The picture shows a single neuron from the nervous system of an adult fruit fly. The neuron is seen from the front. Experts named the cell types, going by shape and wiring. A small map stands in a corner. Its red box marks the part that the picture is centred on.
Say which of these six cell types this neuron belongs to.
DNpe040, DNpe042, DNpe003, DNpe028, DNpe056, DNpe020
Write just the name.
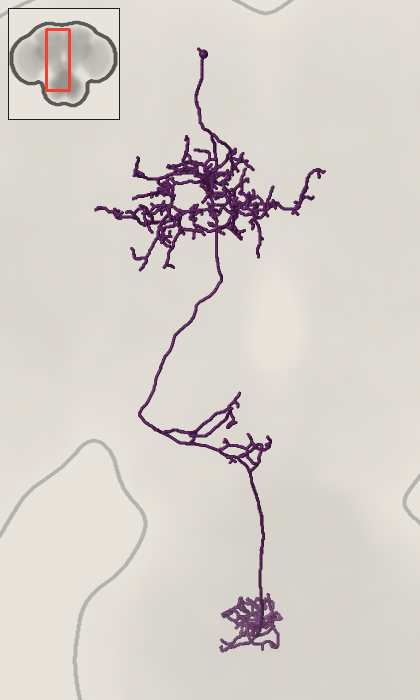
DNpe028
